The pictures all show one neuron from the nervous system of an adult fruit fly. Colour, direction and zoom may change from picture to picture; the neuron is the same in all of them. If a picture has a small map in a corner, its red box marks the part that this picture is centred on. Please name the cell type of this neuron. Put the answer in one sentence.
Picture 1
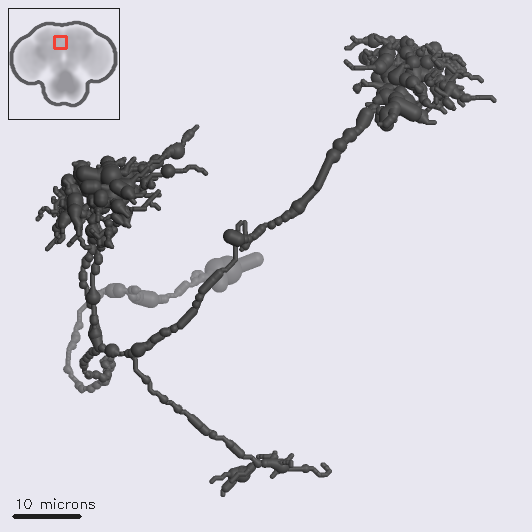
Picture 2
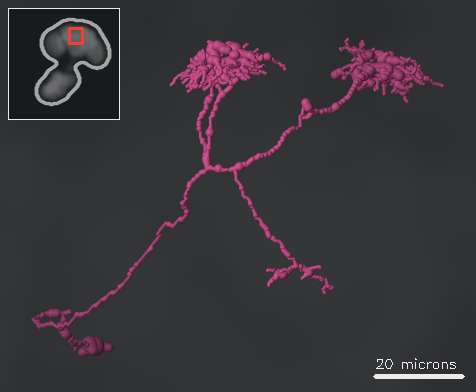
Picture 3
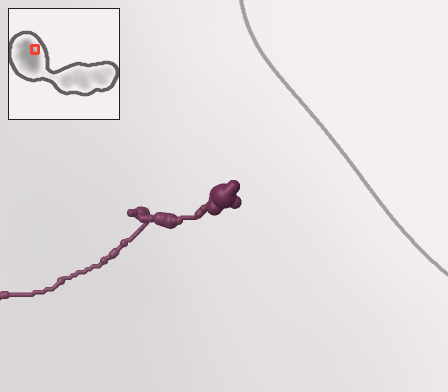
The cell type is hDeltaD.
